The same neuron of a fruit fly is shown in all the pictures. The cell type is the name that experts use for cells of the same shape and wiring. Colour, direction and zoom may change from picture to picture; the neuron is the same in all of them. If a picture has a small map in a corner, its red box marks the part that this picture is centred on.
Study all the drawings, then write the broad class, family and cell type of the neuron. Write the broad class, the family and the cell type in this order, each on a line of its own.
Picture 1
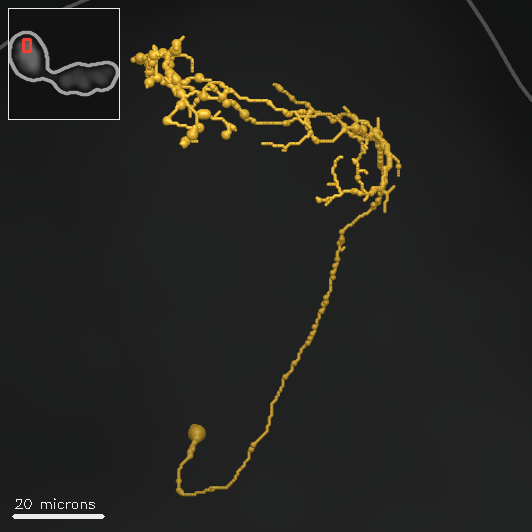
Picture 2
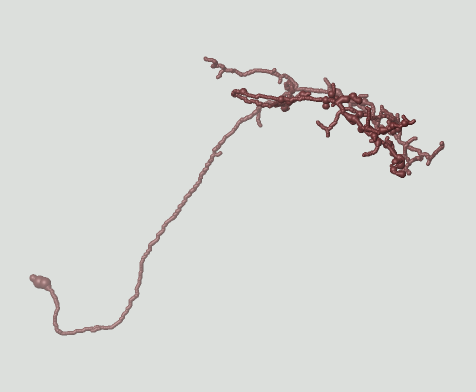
central-brain intrinsic neuron
hemilineage SLPal5
SIP005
